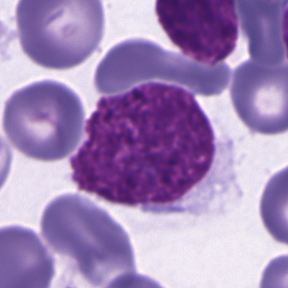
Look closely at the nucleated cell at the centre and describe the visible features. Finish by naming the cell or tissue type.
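Most of cell taken up by nucleus. Little visible cytoplasm, lying on right side of nucleus. Cytoplasm very pale, almost colourless. Outer cytoplasmic edge on right frayed and ragged. Cell is a myeloblast.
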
